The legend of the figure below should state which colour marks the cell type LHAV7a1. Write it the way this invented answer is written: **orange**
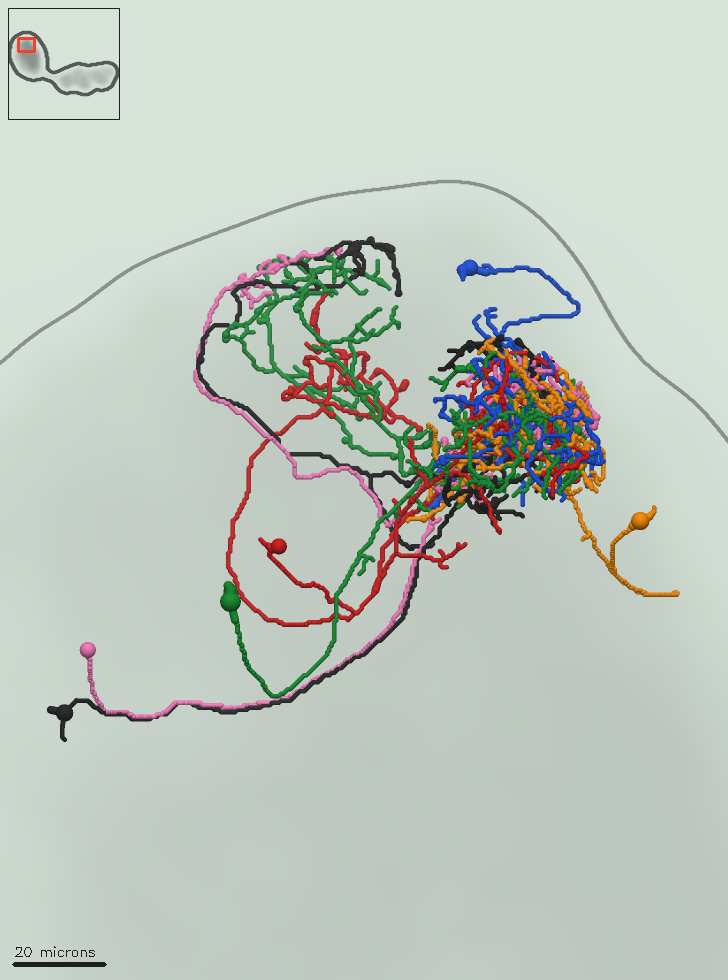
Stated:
**pink**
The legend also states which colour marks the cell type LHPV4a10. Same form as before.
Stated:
**orange**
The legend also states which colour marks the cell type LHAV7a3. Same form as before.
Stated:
**black**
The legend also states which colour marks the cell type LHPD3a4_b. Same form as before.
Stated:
**blue**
